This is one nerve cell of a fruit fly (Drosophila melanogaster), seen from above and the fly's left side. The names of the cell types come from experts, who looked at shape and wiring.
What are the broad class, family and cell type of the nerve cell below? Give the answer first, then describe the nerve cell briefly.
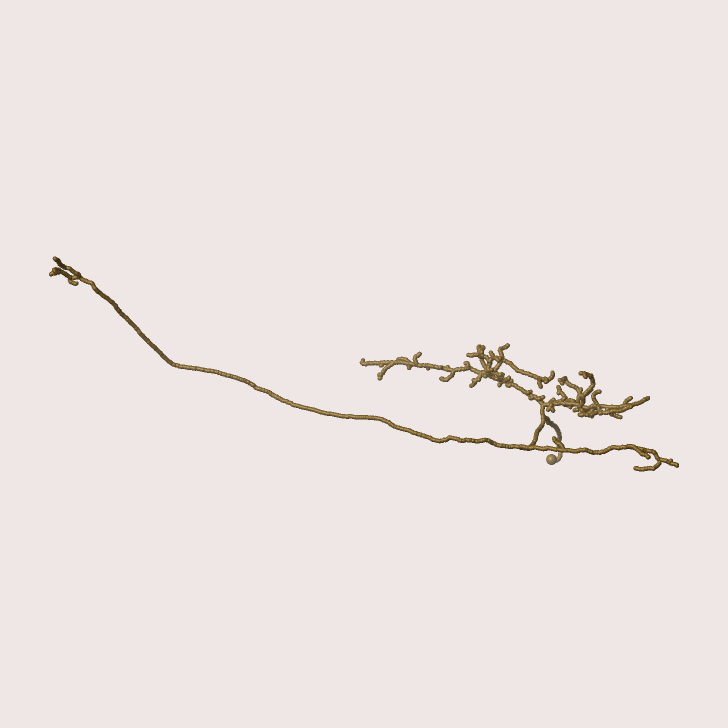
Its broad class is ascending neuron. The family is hemilineage 07B. It is of cell type AN07B060. As drawn here it is more than twice as wide as it is tall.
